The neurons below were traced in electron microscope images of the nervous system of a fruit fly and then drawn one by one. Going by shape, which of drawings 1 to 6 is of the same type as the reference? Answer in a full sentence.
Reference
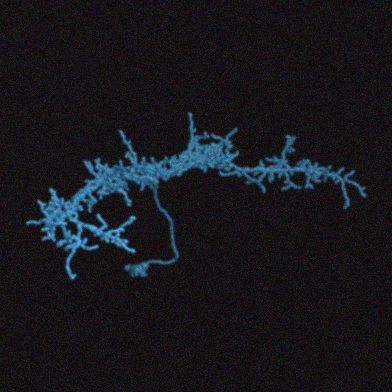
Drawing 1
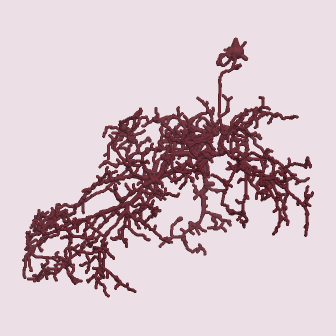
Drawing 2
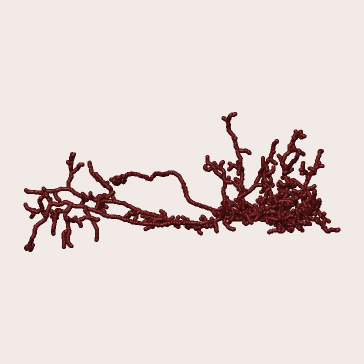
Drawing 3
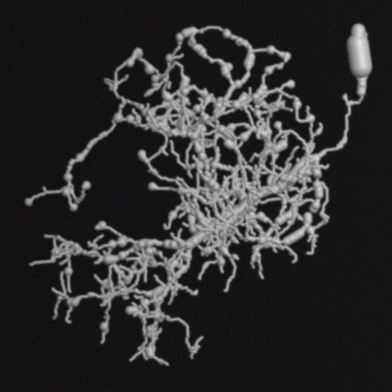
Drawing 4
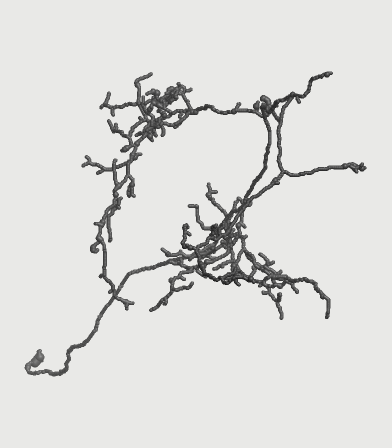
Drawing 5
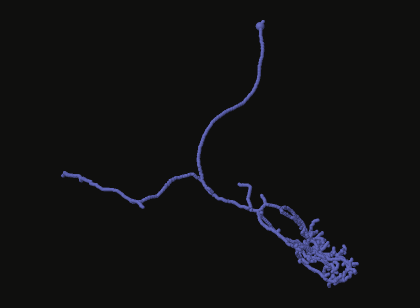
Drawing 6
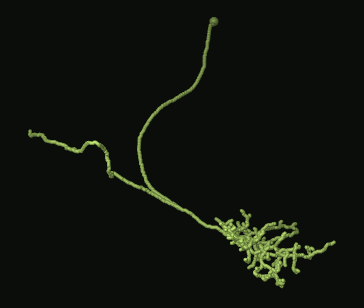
Drawing 2 is of the same cell type.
